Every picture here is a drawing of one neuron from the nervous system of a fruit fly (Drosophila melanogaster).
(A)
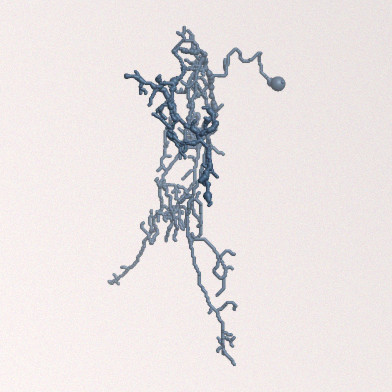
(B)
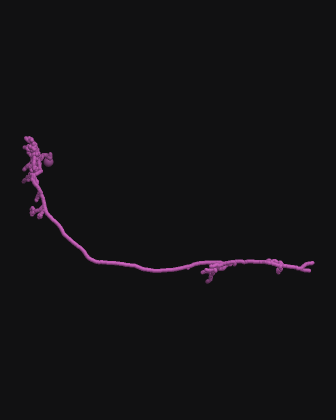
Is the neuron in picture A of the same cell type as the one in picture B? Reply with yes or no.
no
